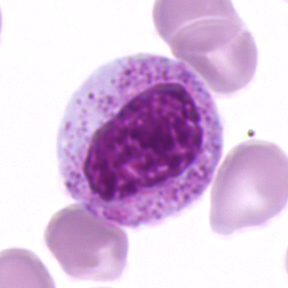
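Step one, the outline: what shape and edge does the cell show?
It is round, with a smooth outline.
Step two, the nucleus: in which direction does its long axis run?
Diagonally, from lower left to upper right.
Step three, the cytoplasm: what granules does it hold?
Small dark purple granules, scattered through it.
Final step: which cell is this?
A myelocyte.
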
